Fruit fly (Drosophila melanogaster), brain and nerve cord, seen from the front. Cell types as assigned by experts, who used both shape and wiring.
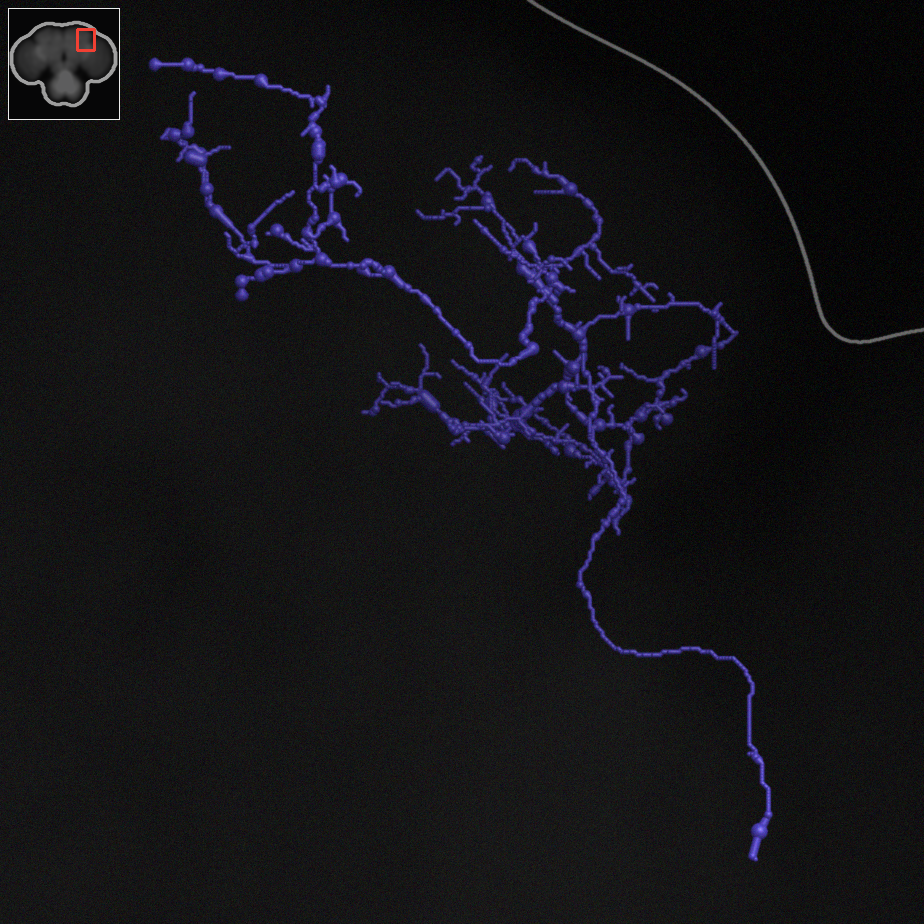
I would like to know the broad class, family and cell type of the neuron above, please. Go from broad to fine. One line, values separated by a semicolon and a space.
central-brain intrinsic neuron; hemilineage LHa2; CB2133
